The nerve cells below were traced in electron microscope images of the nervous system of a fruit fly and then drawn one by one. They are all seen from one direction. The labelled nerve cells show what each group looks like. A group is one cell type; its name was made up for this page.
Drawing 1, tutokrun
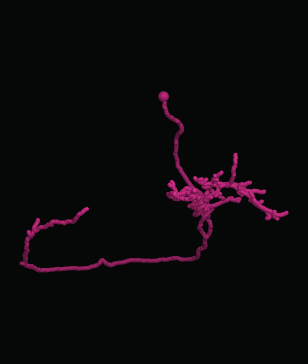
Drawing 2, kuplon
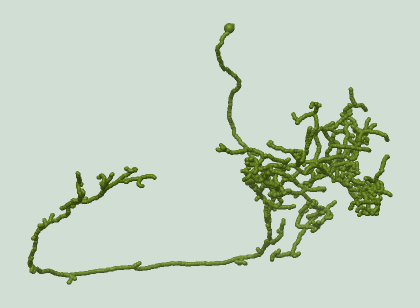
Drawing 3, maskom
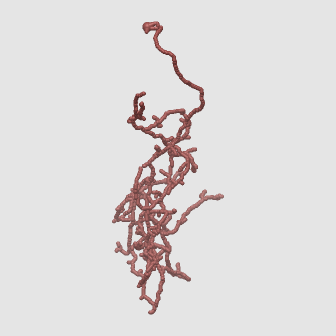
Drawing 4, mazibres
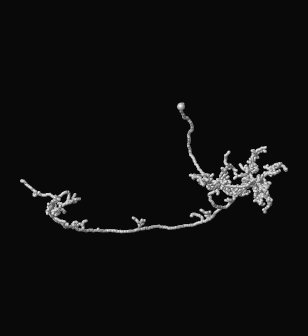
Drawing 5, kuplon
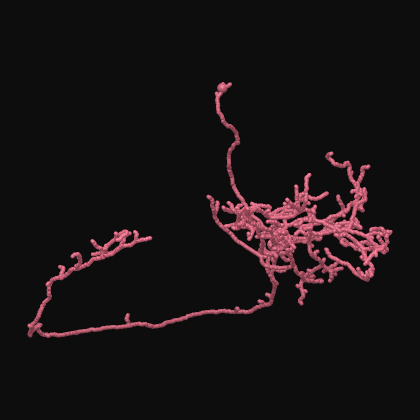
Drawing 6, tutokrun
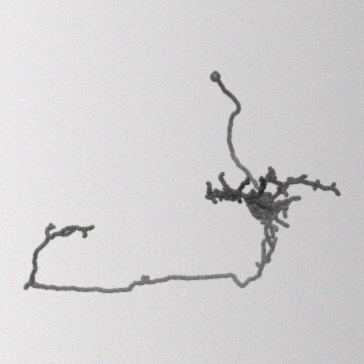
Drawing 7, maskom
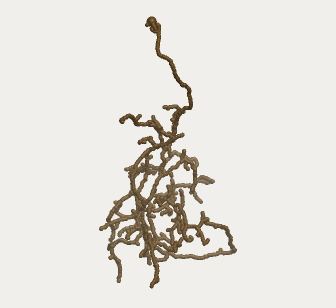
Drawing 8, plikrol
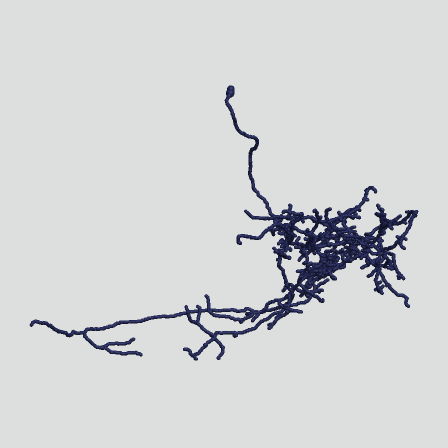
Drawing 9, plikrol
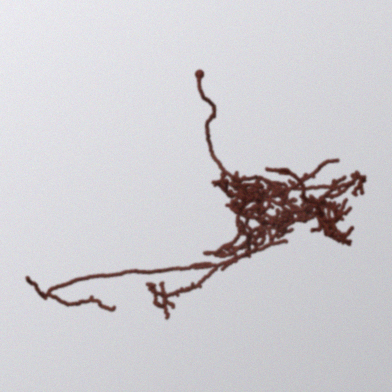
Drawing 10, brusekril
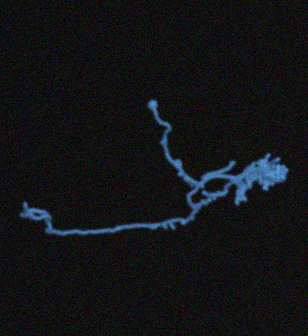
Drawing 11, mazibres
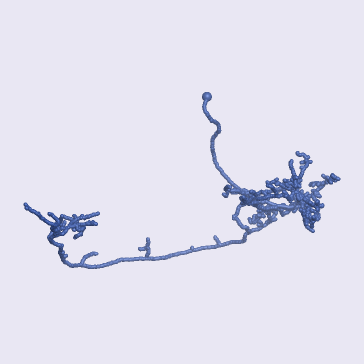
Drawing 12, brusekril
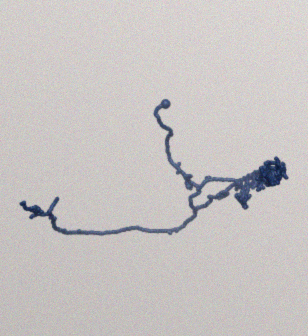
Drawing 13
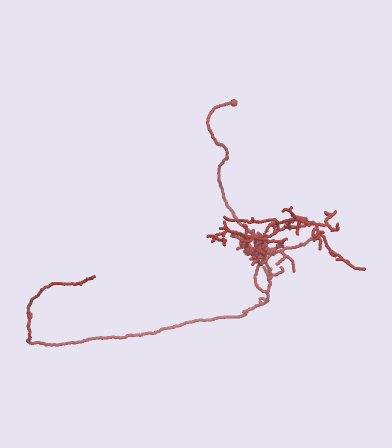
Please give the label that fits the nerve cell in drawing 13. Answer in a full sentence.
It belongs to tutokrun.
